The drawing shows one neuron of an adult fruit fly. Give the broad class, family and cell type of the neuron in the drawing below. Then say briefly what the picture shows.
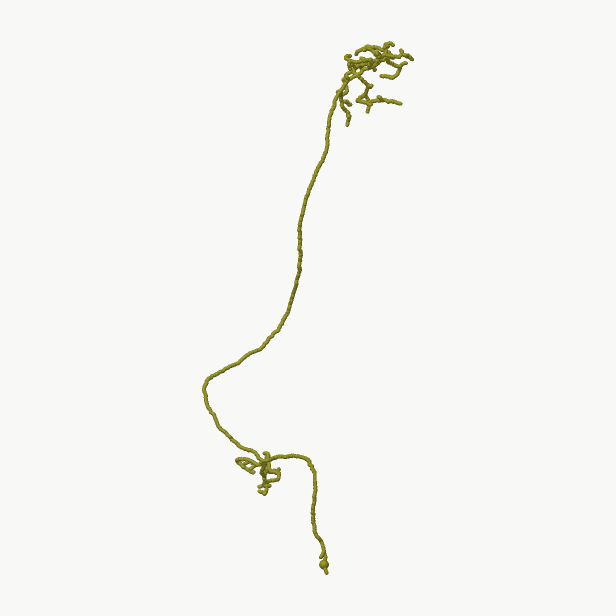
Its broad class is central-brain intrinsic neuron. The family is hemilineage ALv1. Its cell type is M_vPNml86. Its cell body lies at the bottom of the picture. In this view it is more than twice as tall as it is wide.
